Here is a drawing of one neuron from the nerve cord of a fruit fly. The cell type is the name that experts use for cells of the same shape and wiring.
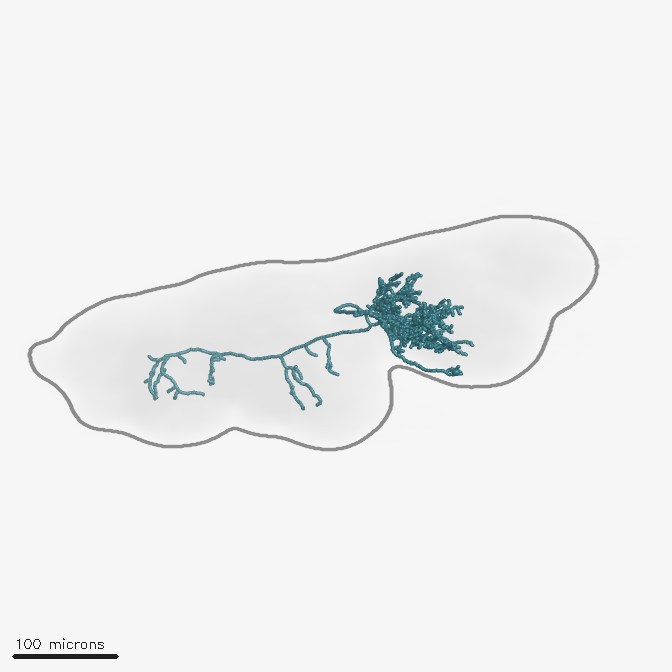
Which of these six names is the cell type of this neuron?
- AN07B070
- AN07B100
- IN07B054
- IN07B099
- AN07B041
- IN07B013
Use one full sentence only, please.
The cell type carried by this neuron is IN07B013.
